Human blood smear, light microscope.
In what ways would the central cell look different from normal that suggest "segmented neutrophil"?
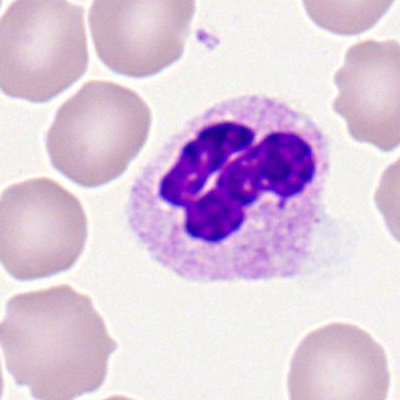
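Matches segmented neutrophil: nucleus divided into several lobes.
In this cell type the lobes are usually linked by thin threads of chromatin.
Chromatin dark purple, coarsely clumped. Cytoplasm plentiful, pale pinkish-lilac, with fine, faint pinkish-lilac granules scattered through it.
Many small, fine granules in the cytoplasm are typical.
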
